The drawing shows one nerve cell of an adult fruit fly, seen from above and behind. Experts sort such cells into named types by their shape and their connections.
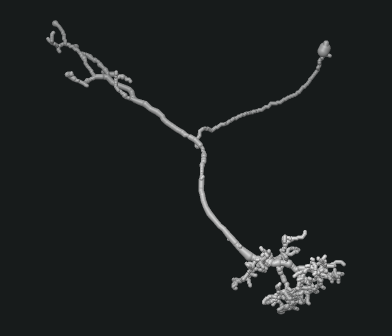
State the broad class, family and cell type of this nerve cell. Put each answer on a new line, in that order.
visual projection neuron
LC
LC4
